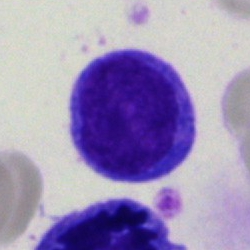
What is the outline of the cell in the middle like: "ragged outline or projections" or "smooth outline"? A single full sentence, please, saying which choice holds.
It is a smooth edge that this cell shows.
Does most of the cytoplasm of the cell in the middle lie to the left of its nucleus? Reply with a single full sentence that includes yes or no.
No, it is to the right of the nucleus that most cytoplasm lies.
